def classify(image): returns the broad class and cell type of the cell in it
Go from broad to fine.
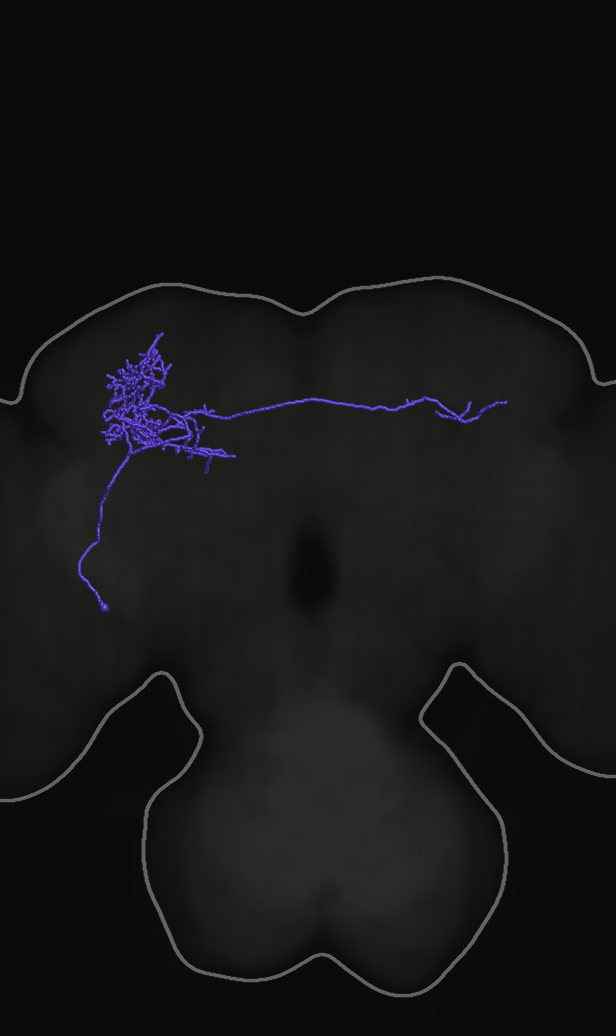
central-brain intrinsic neuron; CL057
